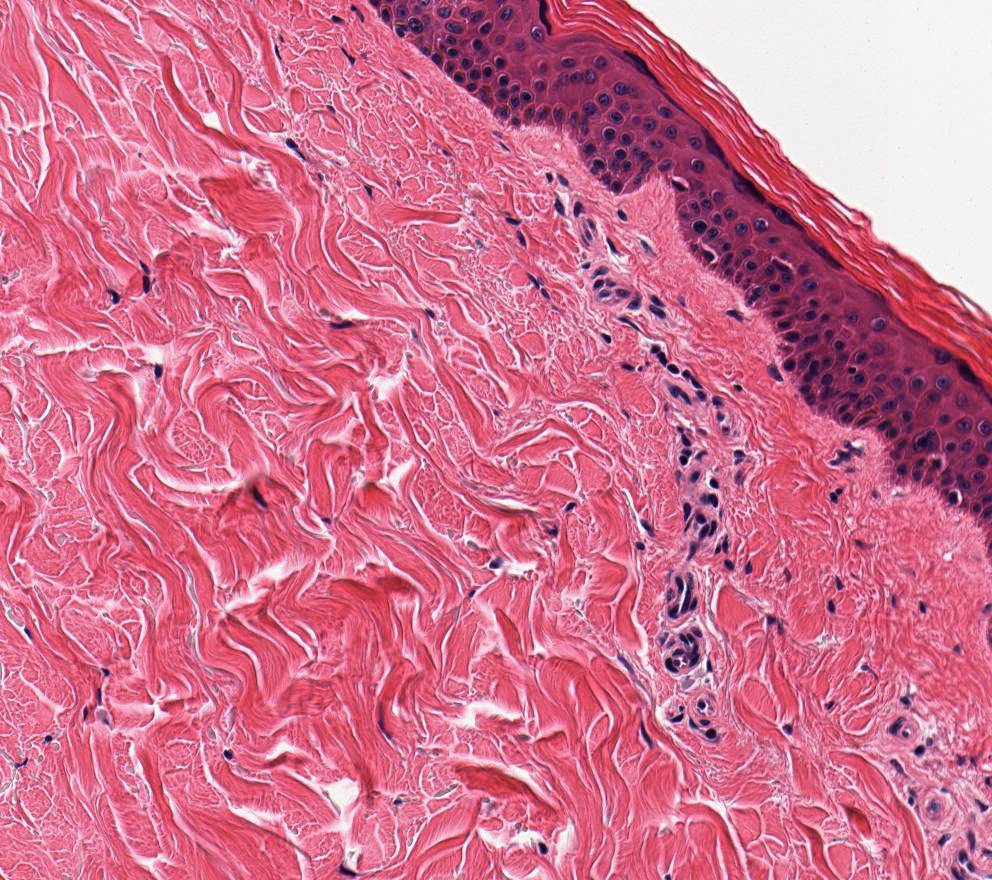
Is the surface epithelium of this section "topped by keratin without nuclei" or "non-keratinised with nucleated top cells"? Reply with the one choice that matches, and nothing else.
Topped by keratin without nuclei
